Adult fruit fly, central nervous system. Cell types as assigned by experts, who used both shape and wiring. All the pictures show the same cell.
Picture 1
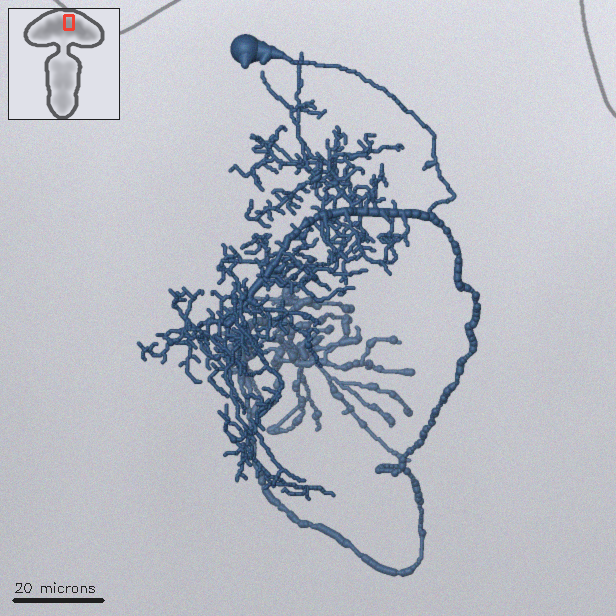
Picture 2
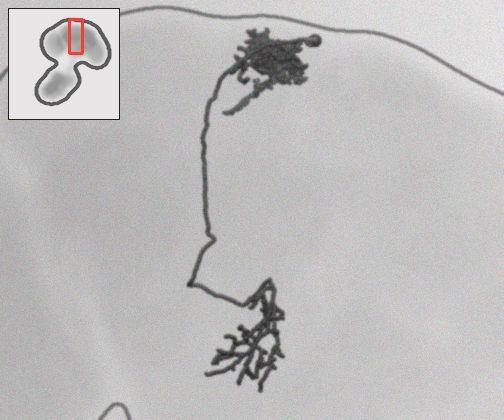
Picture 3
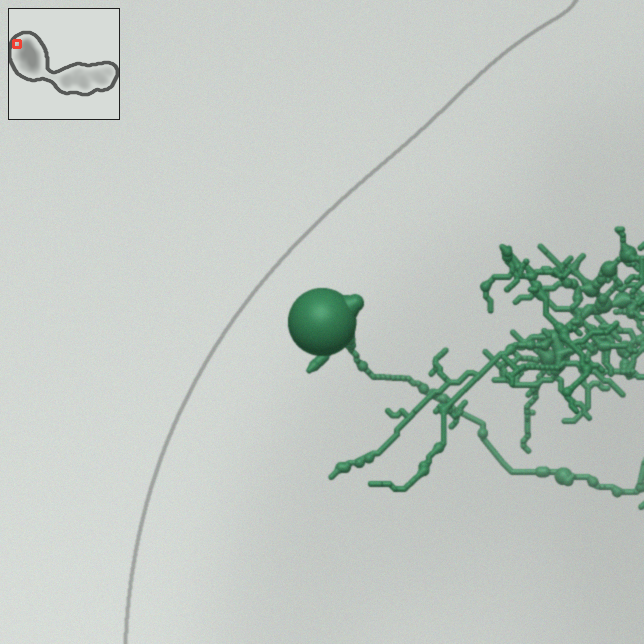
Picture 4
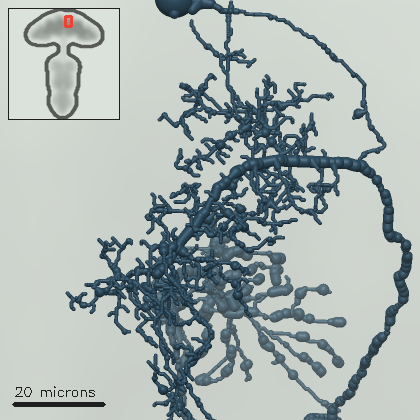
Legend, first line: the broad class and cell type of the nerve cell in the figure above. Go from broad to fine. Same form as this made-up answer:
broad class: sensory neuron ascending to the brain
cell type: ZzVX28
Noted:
broad class: central-brain intrinsic neuron
cell type: SMP603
